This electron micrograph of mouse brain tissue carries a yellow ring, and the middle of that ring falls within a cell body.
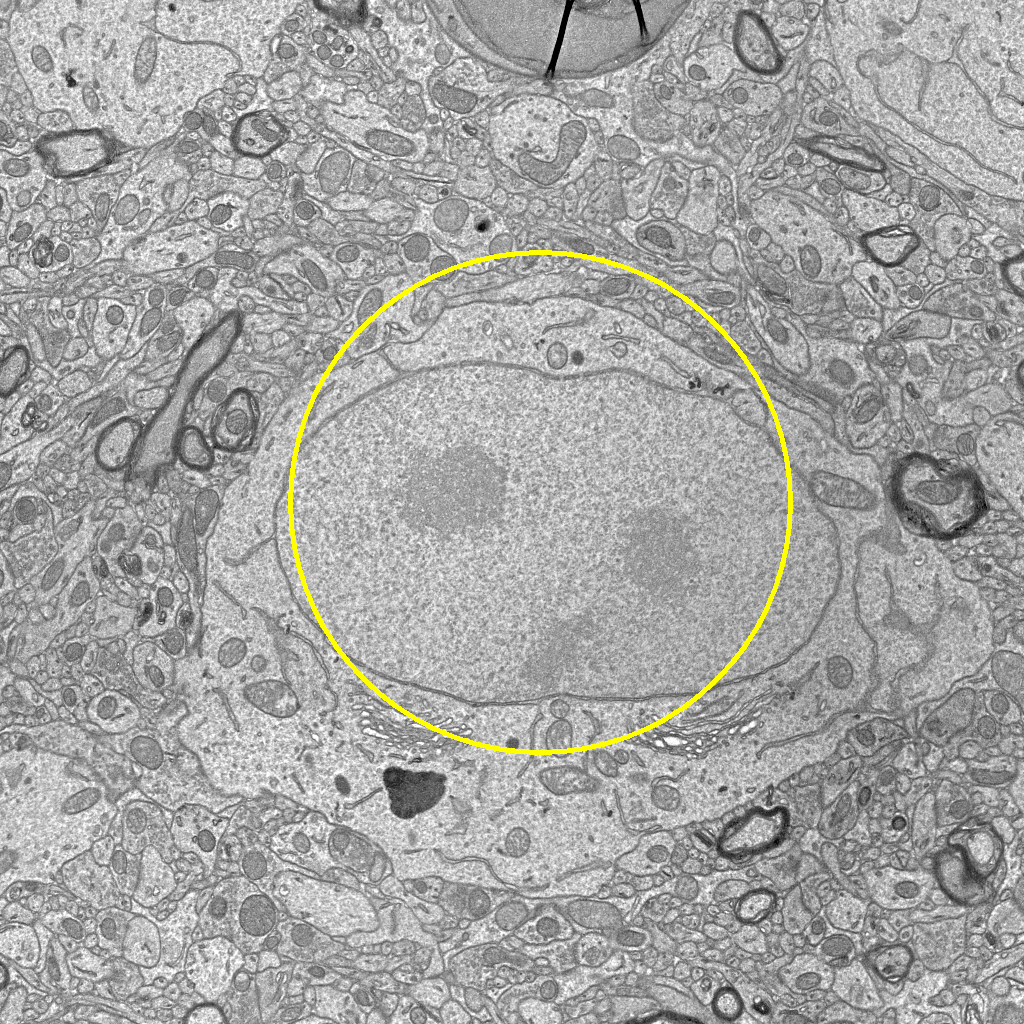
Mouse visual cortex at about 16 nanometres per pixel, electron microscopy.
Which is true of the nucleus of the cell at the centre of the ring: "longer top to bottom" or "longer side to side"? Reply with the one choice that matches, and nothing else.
Longer side to side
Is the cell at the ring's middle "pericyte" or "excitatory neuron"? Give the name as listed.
excitatory neuron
